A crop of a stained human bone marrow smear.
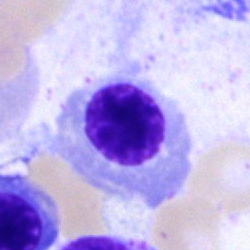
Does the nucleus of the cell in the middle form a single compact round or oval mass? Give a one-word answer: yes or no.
Yes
